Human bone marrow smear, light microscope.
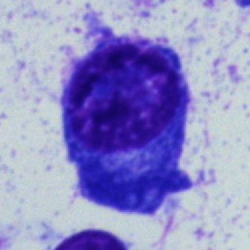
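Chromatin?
Dark purple, clumped, small paler spots between clumps.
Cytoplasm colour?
Deep blue.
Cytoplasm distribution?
Mostly below the nucleus, not evenly around it; paler area just beneath the nucleus.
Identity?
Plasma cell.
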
